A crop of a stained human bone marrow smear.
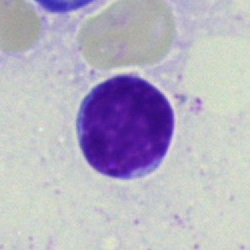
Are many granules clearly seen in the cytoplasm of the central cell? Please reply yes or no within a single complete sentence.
No, its cytoplasm lacks visible granules entirely.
